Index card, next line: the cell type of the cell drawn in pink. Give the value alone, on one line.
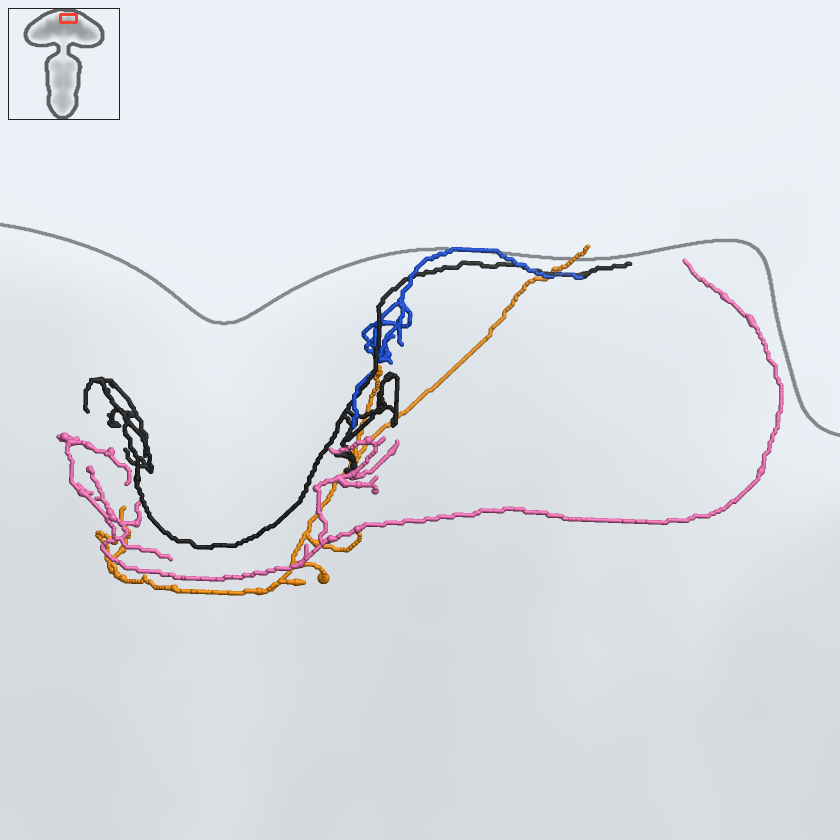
ORN_DM1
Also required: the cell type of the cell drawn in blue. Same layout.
ORN_DM5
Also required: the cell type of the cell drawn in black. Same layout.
ORN_DM2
